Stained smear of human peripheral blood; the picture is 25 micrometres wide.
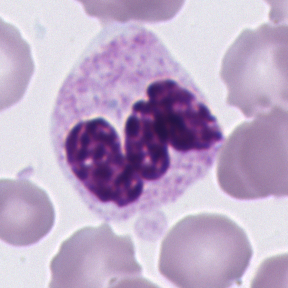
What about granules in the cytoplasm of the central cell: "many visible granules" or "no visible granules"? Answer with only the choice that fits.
Many visible granules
